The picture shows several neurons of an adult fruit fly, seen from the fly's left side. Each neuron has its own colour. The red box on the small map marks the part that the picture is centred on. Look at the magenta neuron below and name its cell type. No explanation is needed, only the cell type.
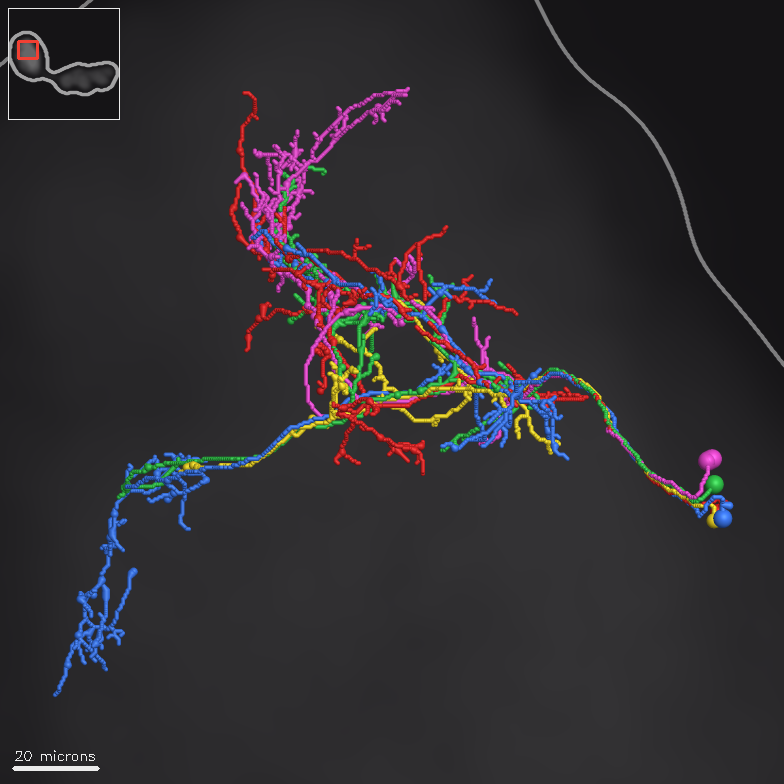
CB2982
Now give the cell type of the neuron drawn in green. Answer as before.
AVLP586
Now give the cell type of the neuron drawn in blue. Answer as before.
CB2966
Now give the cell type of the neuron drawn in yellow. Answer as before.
CB1789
